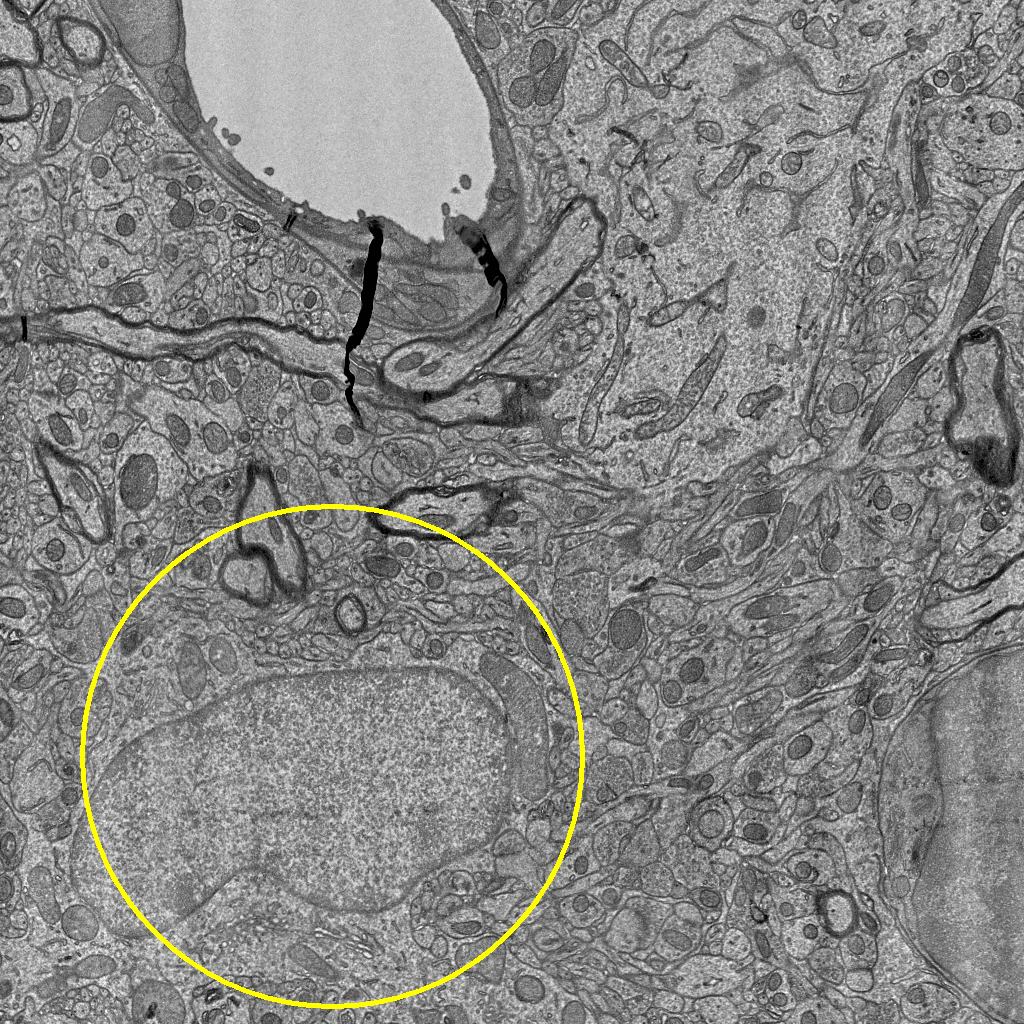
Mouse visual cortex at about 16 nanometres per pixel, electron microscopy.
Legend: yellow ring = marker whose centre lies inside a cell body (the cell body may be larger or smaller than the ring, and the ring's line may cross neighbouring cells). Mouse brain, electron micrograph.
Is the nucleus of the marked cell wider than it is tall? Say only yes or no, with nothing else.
Yes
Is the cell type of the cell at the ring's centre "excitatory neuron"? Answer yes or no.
no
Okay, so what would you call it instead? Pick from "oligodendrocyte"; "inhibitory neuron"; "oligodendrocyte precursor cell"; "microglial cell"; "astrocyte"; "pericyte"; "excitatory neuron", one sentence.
The cell enclosed by the ring is an astrocyte.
